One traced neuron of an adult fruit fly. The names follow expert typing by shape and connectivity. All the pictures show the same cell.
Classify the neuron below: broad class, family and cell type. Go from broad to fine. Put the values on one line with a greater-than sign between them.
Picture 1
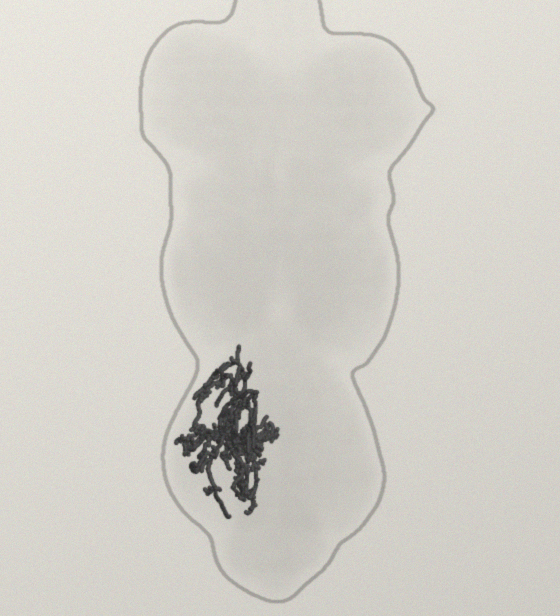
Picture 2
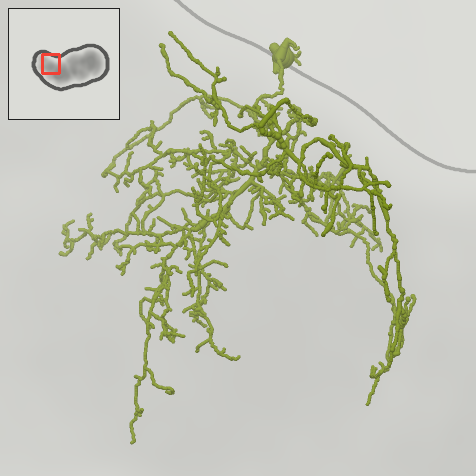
nerve-cord intrinsic neuron > hemilineage 19A > IN19A034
